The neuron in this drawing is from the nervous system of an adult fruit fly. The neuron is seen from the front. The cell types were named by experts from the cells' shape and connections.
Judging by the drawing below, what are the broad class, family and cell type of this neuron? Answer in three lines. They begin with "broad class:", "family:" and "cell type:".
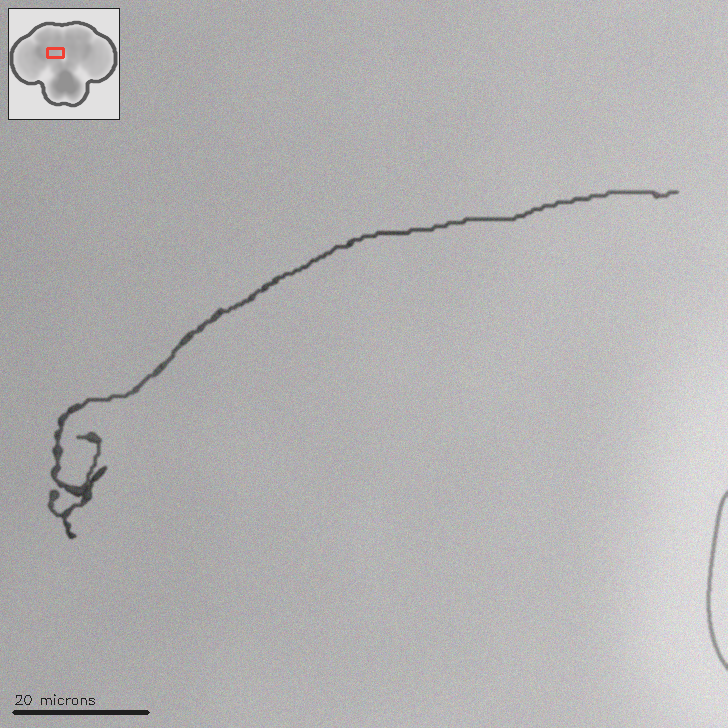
broad class: sensory neuron entering the brain
family: class olfactory
cell type: ORN_VL2p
